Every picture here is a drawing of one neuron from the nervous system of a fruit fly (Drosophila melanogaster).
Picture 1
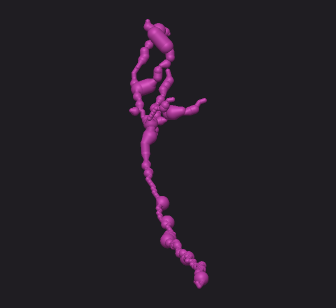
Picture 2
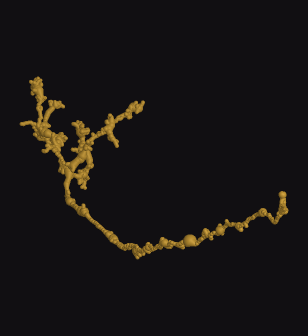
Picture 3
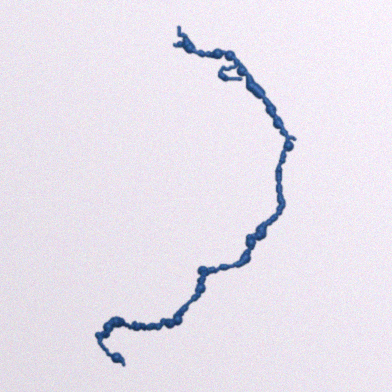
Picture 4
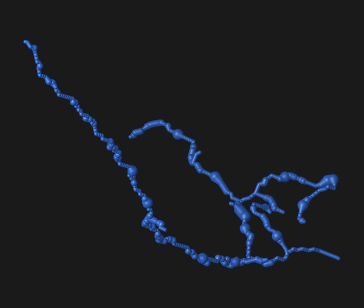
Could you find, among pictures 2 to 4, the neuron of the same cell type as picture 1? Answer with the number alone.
2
